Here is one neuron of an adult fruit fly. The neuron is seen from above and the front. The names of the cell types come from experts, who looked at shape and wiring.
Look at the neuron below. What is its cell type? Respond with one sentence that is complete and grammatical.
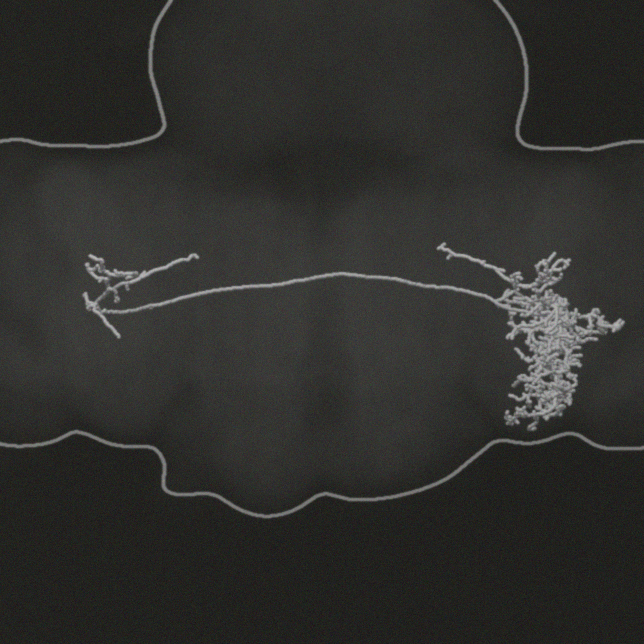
The neuron has AVLP217 as its cell type.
